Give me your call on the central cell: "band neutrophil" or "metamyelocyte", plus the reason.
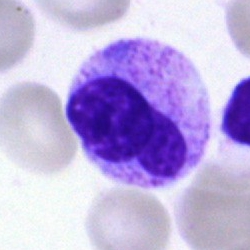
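Metamyelocyte.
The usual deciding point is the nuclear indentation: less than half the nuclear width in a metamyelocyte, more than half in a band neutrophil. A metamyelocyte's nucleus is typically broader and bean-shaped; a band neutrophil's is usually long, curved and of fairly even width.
Outline round and smooth. Nucleus in the lower part of the cell, reaching its left edge. Cytoplasm pale lilac, widest above the nucleus, fine purple granules throughout.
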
